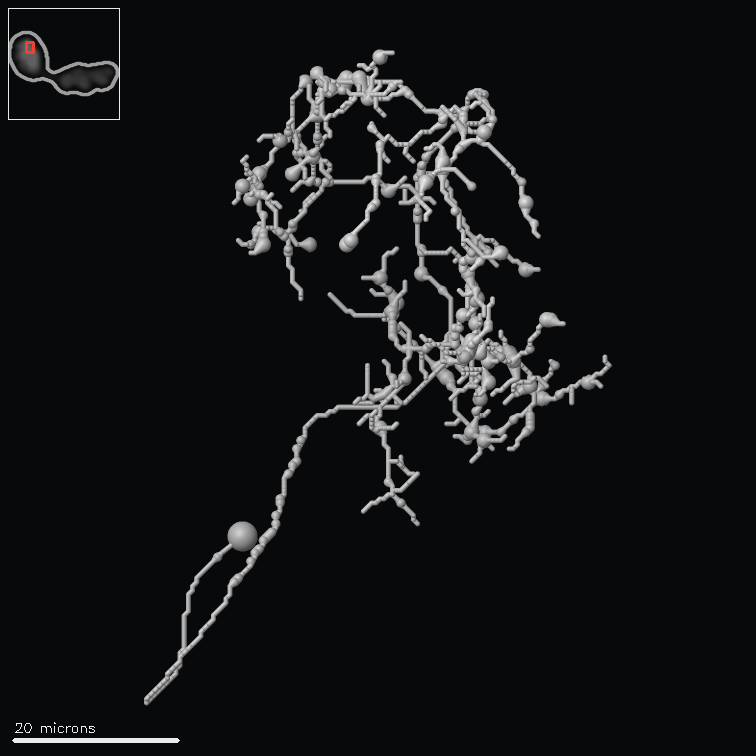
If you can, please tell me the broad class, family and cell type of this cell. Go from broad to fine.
central-brain intrinsic neuron; hemilineage LHl4_dorsal; CB1619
